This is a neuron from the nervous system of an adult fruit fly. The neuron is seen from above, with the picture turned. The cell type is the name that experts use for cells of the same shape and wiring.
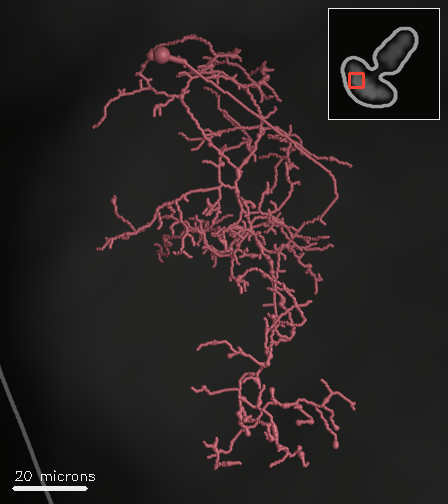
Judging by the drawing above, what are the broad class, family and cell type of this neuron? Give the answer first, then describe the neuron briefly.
It is a central-brain intrinsic neuron. Its family is hemilineage LHp2. The cell type is LHPV6c2. It lies in the brain. By the scale bar it is about 120 microns tall in this view.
